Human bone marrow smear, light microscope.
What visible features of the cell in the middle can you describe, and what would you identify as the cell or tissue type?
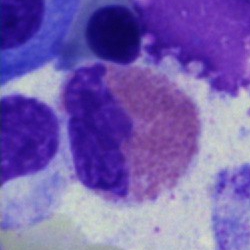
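First, the outline: roughly round, with a smooth edge. Second, the nucleus lies off-centre and fills the left half of the cell, its chromatin dark purple and coarsely clumped. Third, the cytoplasm is plentiful, with a pinkish-mauve tint. This cell is an eosinophil.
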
